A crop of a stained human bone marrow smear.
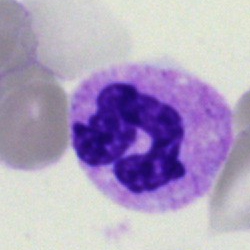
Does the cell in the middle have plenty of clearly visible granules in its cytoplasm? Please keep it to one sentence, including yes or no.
Yes, there are many visible granules in its cytoplasm.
